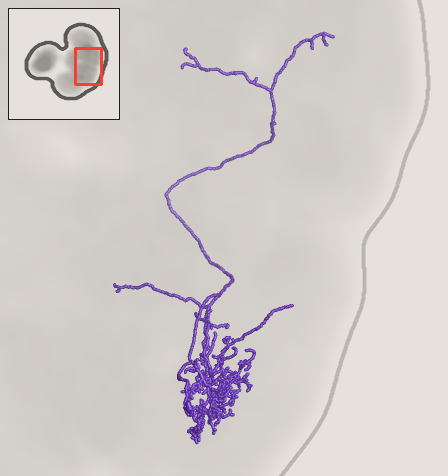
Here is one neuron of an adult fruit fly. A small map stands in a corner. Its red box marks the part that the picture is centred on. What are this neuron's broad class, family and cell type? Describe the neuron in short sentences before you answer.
The cell body can be seen at the bottom of the picture. In this view it is taller than it is wide. This is a central-brain intrinsic neuron. The family is hemilineage AOTUv3_dorsal. Its cell type is AOTU008.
